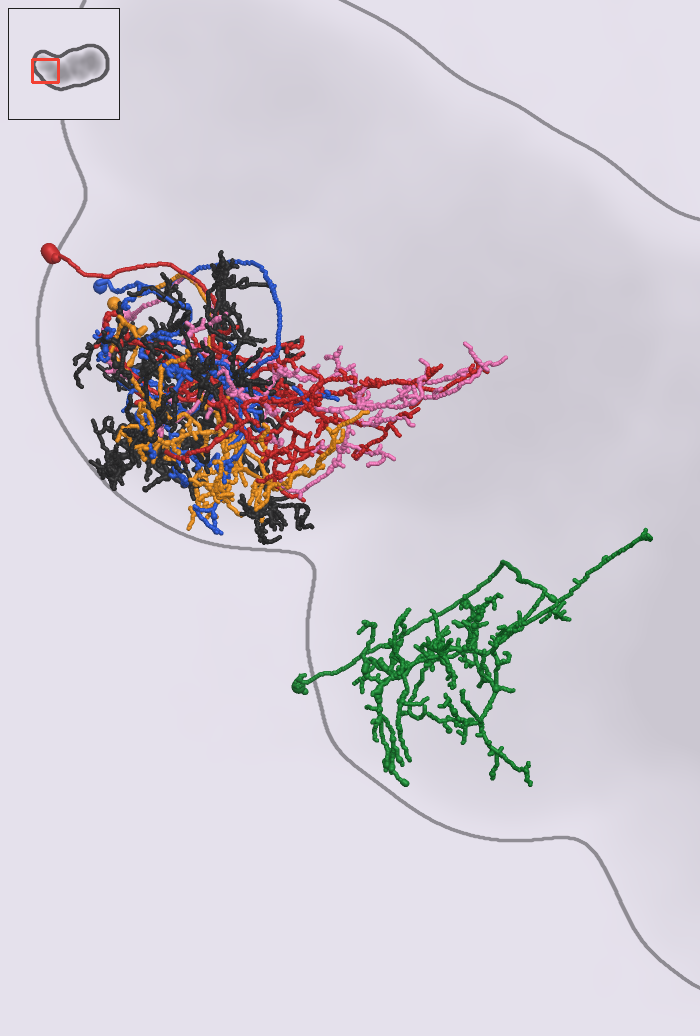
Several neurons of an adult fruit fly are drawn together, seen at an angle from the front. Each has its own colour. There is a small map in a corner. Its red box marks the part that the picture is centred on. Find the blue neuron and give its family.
hemilineage 21A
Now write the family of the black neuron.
hemilineage 13A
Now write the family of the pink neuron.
hemilineage 20A.22A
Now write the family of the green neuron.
hemilineage 21A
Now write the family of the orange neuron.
hemilineage 20A.22A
